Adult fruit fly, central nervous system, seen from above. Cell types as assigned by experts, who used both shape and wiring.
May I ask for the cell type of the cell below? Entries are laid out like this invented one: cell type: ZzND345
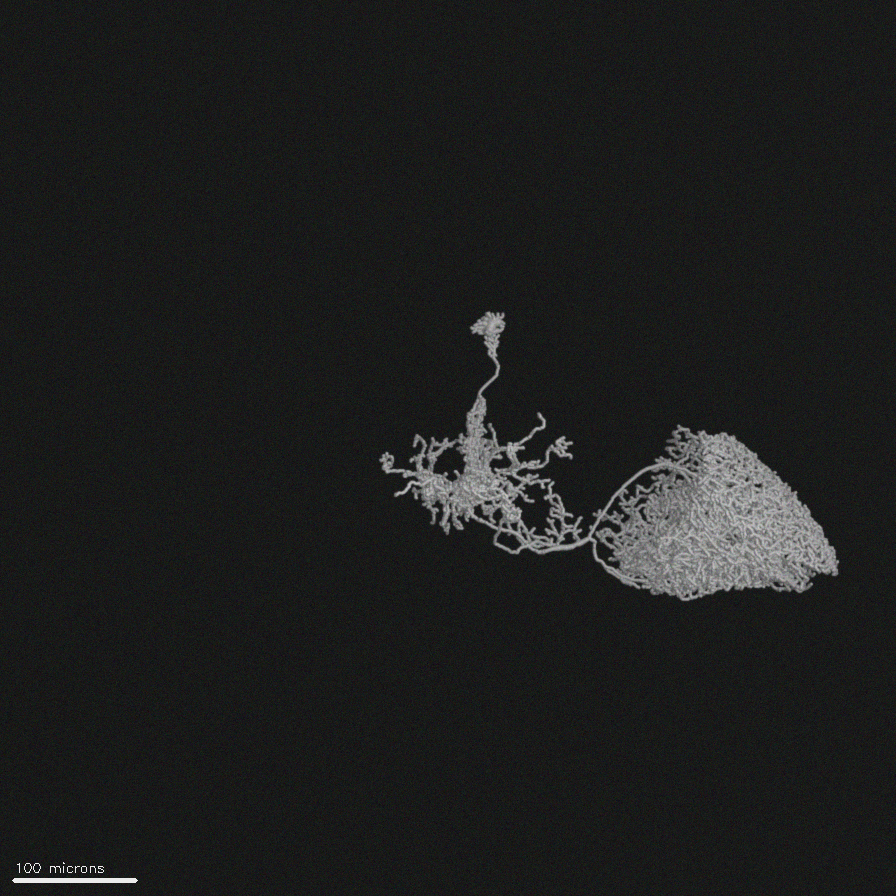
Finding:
cell type: OA-AL2i1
